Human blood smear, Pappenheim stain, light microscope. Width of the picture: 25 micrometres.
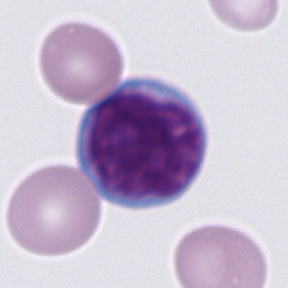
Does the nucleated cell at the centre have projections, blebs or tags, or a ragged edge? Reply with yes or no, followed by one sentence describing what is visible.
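No. The cell outline is smooth and round.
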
